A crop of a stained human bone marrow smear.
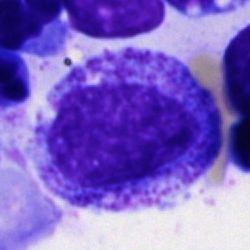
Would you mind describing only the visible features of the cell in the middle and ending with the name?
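Coarse reddish-purple granules pack the cytoplasm. The chromatin stains dark purple and appears fairly dense and mottled. A few loose purple granules lie free outside the cell at its lower right, with a small black dot just outside at the upper left. It is a promyelocyte.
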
